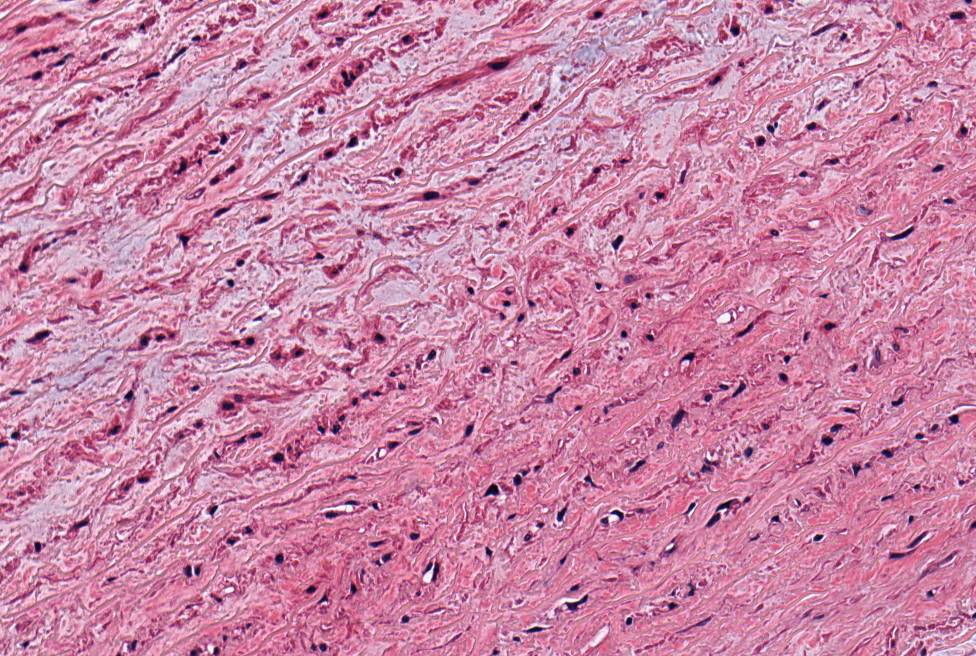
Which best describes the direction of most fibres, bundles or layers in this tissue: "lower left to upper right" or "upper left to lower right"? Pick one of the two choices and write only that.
Lower left to upper right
